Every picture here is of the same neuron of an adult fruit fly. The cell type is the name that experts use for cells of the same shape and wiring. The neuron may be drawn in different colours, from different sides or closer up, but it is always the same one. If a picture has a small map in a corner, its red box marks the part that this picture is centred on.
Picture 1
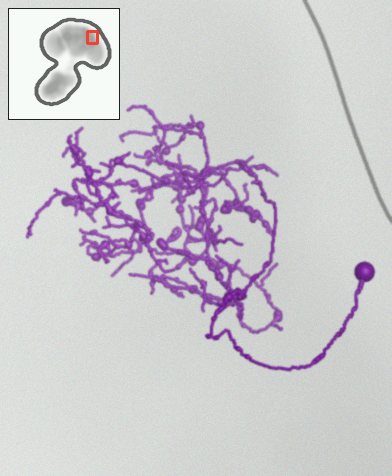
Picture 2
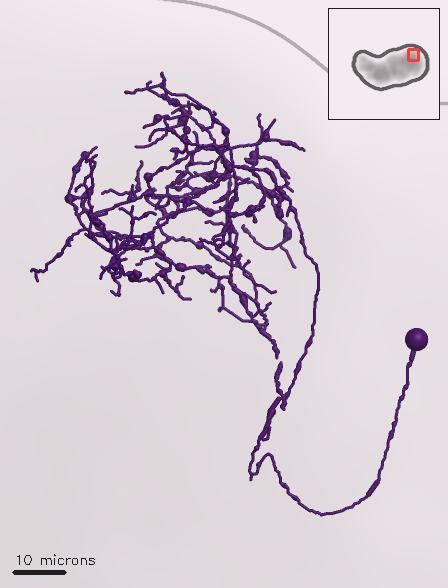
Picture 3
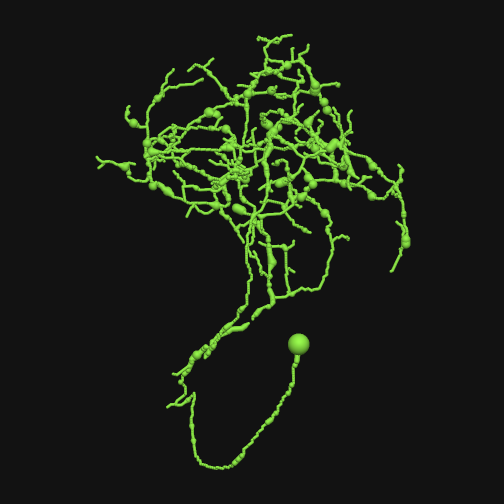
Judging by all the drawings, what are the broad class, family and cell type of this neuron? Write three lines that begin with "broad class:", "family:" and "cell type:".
broad class: central-brain intrinsic neuron
family: hemilineage LHl1
cell type: LHAV4a5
